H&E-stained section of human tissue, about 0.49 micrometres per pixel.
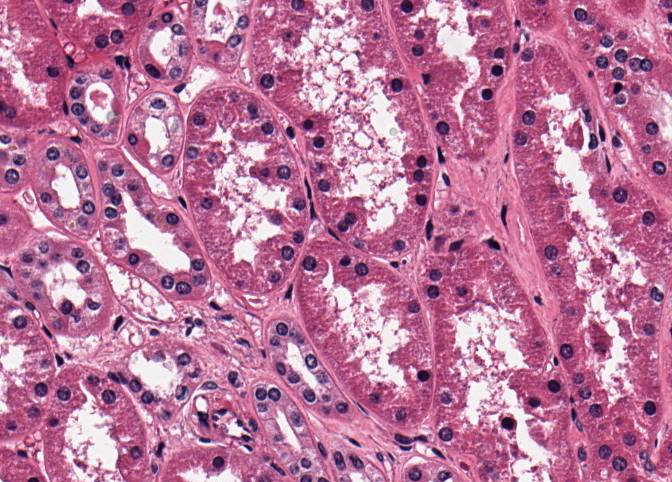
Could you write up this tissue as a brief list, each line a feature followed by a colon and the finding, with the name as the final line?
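Large tubules: lining cells with abundant, granular, deeply eosinophilic cytoplasm
Nuclei: round, dark-staining, fairly uniform in size, one per cell
Cell borders: indistinct between neighbouring lining cells of the larger tubules
Small tubules: at the left and lower left, lined by lower cuboidal cells
Small-tubule lining: less cytoplasm, more closely spaced nuclei, clearer open lumens
Name: renal cortex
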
